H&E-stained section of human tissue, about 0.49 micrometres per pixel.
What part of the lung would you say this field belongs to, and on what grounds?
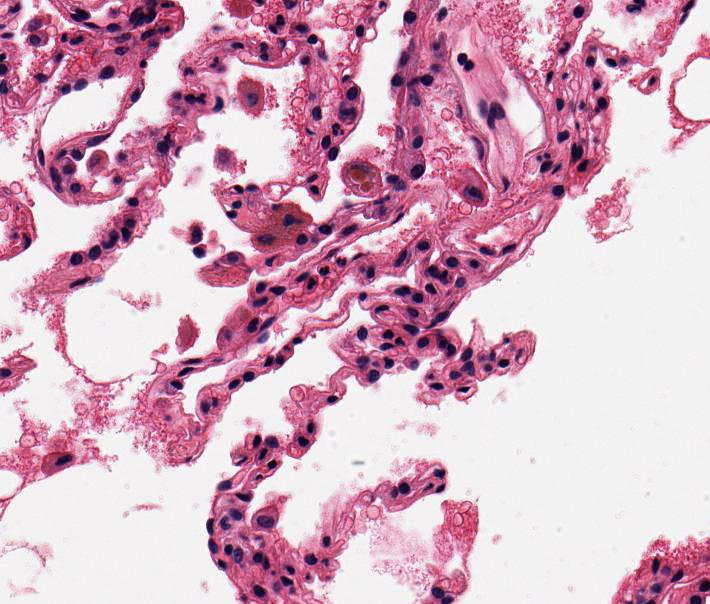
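Alveolus. Deciding: a lacy network of thin branching walls around rounded empty spaces, lined by flattened cells with dark oval nuclei, not tall columnar ones.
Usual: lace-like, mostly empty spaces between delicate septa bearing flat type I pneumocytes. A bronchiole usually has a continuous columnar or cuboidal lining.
Small pink-walled vessel with slit-like lumen near top, right of centre; no glands or fat cells.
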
